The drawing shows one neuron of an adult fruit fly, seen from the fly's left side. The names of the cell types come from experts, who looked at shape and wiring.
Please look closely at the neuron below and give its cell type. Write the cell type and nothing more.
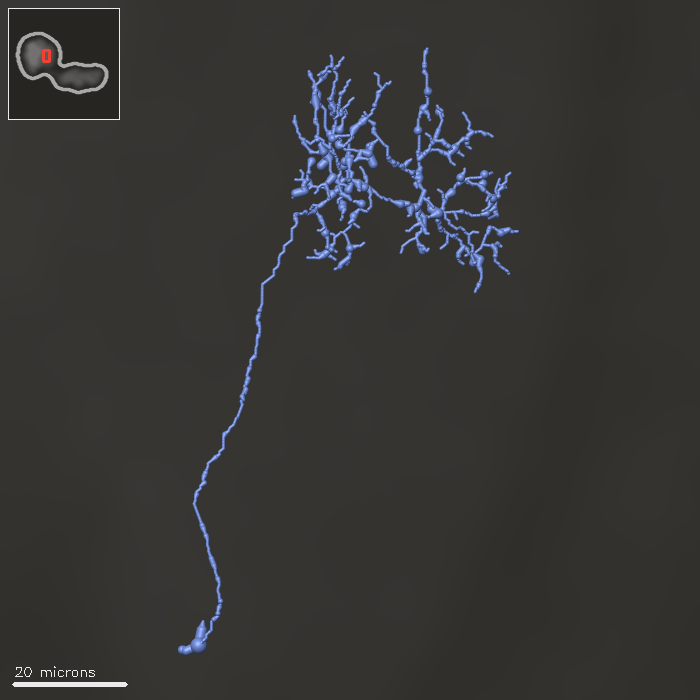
Li14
